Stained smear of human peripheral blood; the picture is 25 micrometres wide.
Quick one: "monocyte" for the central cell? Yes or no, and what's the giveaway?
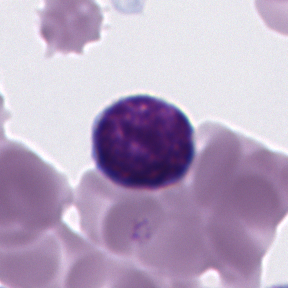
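Going round the edge first, the outline runs smooth and round. The cell measures about 9 micrometres across, and its round nucleus about 8 micrometres, filling about 90% of the cell's area. That nucleus has no indentation or lobes, its chromatin is dark purple and densely clumped, and I can make out no nucleoli. Of cytoplasm there is at most a very thin rim, hard to see. A few tiny reddish-pink specks are scattered over the cell.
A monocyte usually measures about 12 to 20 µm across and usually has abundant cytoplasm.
On both counts this cell falls short of a monocyte: 9 micrometres sits below that range, and the cytoplasm is barely a rim.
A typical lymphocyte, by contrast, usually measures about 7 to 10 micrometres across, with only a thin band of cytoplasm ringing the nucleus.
Here the size falls inside that span and the rim agrees. So monocyte does not fit, and the name for this cell is typical lymphocyte.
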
